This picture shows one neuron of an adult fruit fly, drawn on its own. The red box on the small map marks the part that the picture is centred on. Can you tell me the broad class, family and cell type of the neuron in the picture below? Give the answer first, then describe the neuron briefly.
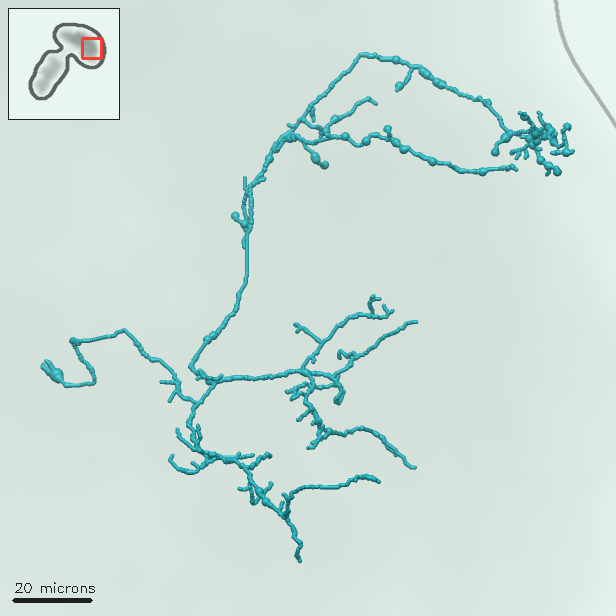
This is a central-brain intrinsic neuron. Its family is hemilineage DM3_dorso_lateral. Its cell type is SMP328_b. It is in the brain and does not reach the nerve cord. By the scale bar it is about 140 microns wide in this view. Dozens of branch ends can be seen.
